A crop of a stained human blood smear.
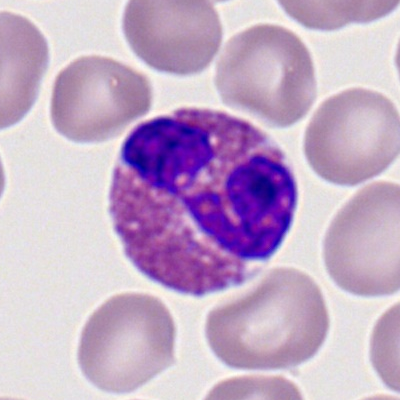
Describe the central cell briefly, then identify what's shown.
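Outline round, smooth. Nucleus with two lobes, lying in the upper and right parts of the cell. No nucleoli visible. Eosinophil.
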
